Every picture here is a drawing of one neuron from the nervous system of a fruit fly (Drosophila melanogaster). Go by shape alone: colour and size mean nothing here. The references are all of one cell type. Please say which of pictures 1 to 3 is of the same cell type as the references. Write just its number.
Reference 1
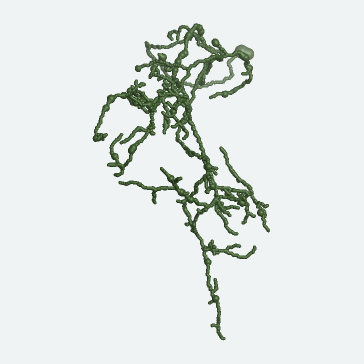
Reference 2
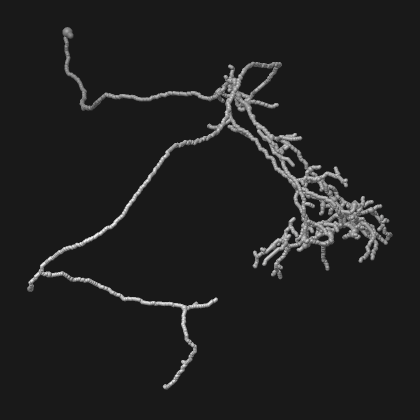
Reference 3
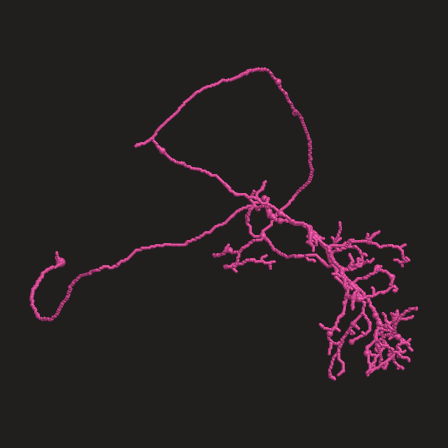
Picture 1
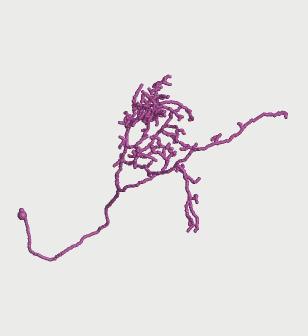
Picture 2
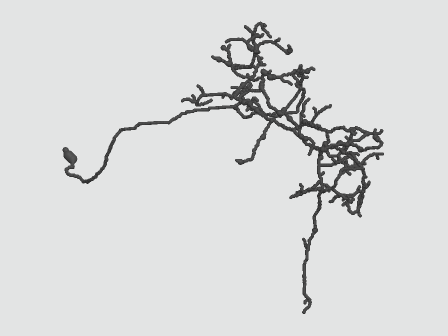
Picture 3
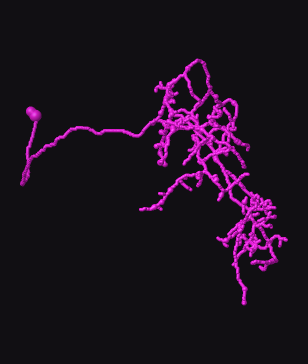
3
